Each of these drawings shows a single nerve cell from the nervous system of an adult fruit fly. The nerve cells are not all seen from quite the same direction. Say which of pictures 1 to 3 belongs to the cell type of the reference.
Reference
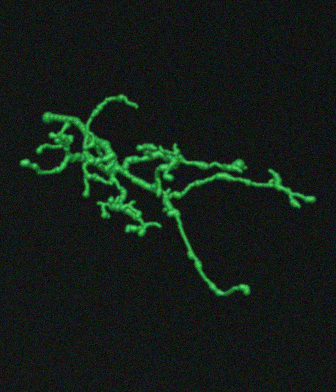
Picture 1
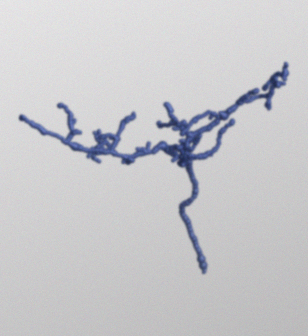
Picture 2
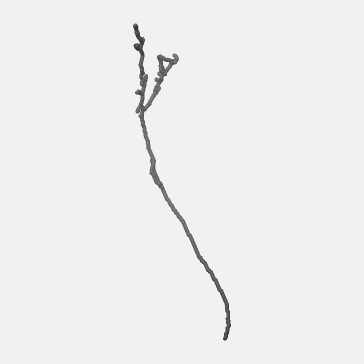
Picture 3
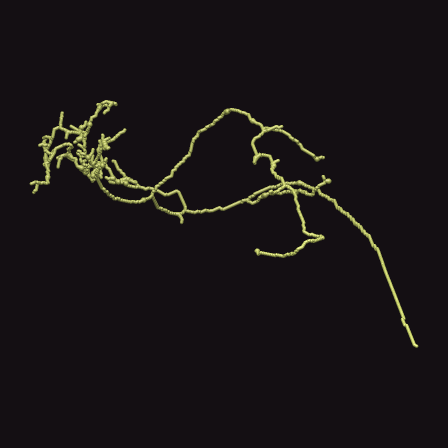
Picture 1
